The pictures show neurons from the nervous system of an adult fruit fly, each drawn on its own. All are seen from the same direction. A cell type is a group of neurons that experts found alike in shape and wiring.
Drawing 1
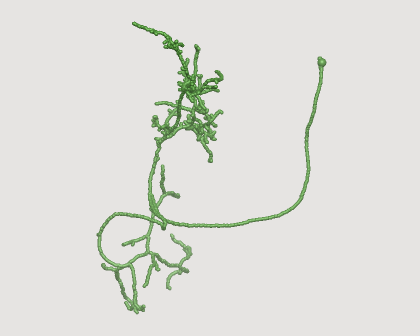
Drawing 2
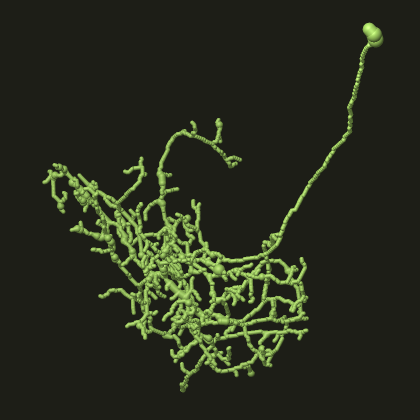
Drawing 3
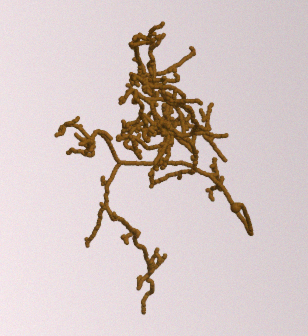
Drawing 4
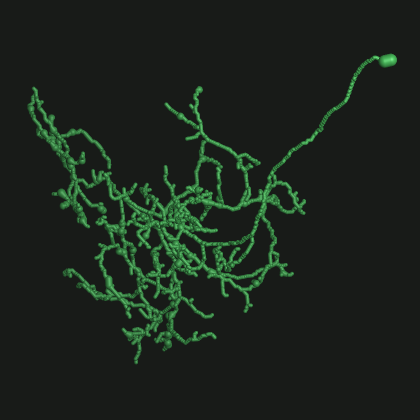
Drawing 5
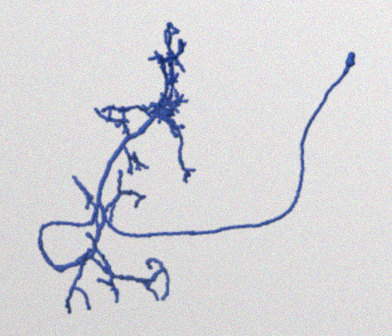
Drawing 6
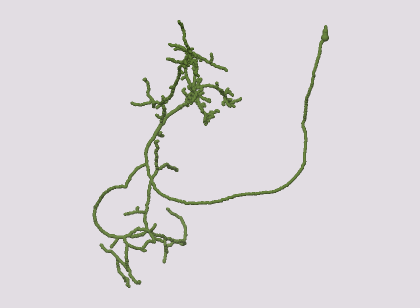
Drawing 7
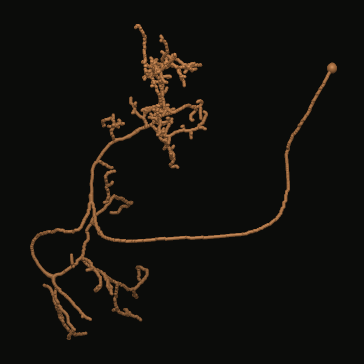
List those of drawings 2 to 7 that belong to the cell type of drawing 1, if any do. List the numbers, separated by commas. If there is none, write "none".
5, 6, 7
